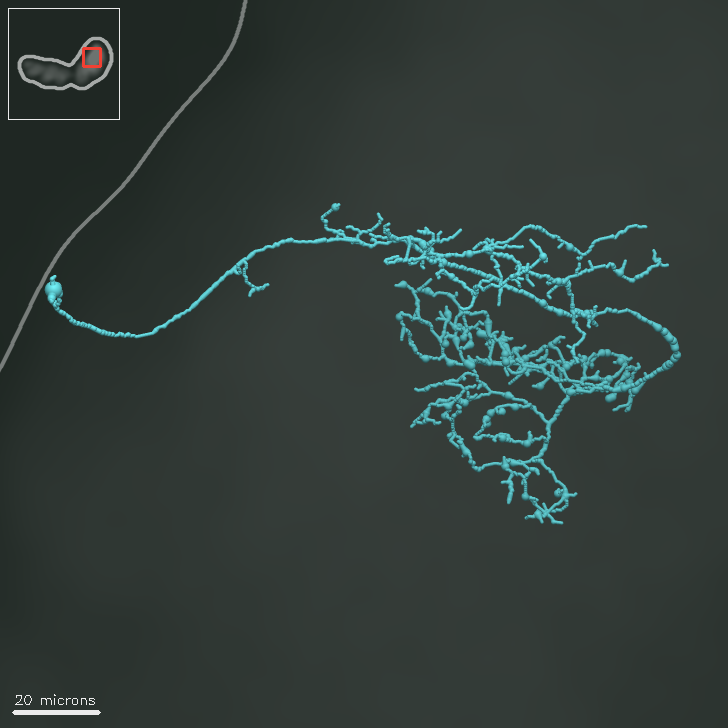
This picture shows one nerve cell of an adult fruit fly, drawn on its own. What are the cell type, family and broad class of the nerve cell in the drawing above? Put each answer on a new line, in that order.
FB2F_a
hemilineage DL1_dorsal
central-brain intrinsic neuron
